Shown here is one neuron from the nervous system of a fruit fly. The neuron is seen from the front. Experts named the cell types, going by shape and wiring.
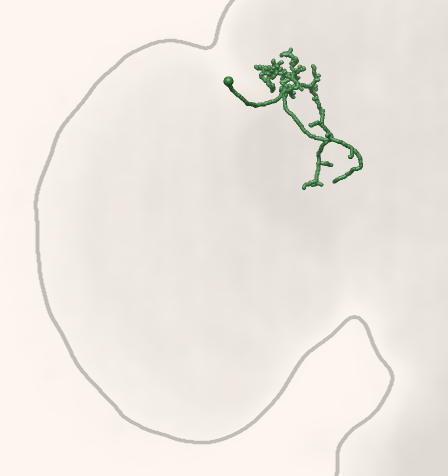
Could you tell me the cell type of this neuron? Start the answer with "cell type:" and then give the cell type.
cell type: LHAV2b4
